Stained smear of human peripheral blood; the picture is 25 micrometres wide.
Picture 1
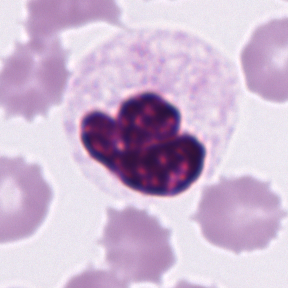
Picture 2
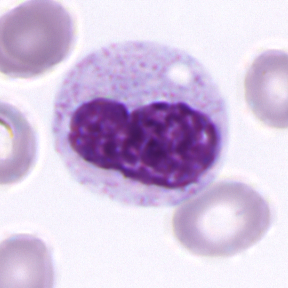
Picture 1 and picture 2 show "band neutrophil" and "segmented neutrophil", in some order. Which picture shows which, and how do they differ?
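Picture 1 shows a segmented neutrophil, and picture 2 shows a band neutrophil.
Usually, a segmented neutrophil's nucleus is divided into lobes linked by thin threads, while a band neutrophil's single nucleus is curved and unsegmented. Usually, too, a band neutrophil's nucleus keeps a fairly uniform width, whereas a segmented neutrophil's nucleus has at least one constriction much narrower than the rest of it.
In picture 1 the nucleus is divided into three lobes, in keeping with the segmented form. In picture 2 the two lobes are joined side by side by a broad connection rather than a thin thread, which sets it apart from the segmented form. Its left lobe is smaller than the right, and the nucleus measures about 13 by 8 micrometres. In picture 1 the nucleus sits in the lower half of the cell, with abundant cytoplasm around it and fine pink-violet granules scattered throughout. In picture 2 the cytoplasm is pale lilac, lies more above the nucleus than below, and holds a single clear vacuole in its upper right part.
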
